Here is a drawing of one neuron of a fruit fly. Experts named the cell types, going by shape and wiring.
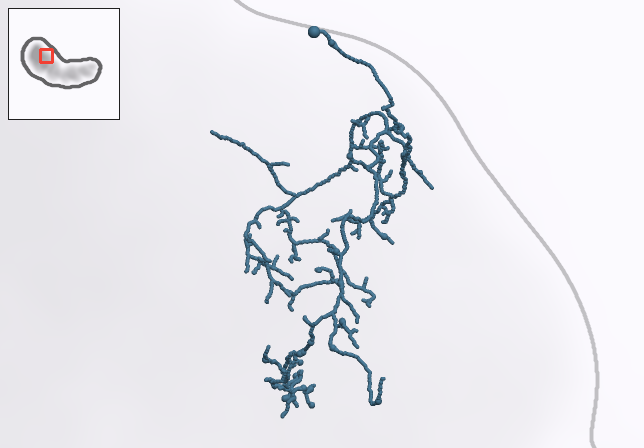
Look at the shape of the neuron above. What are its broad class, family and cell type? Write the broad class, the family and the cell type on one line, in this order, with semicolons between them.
central-brain intrinsic neuron; hemilineage SLPpm1; SLP298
